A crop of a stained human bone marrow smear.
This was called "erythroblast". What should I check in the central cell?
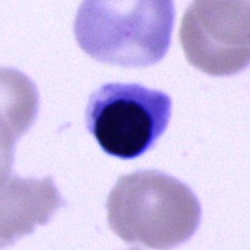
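In favour of erythroblast, the cytoplasm shows no granules.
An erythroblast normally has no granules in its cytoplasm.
The cytoplasm is bluish-lilac, and the chromatin is very dark and dense, with no visible internal pattern. The cell outline is irregular and angular along its top edge.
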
